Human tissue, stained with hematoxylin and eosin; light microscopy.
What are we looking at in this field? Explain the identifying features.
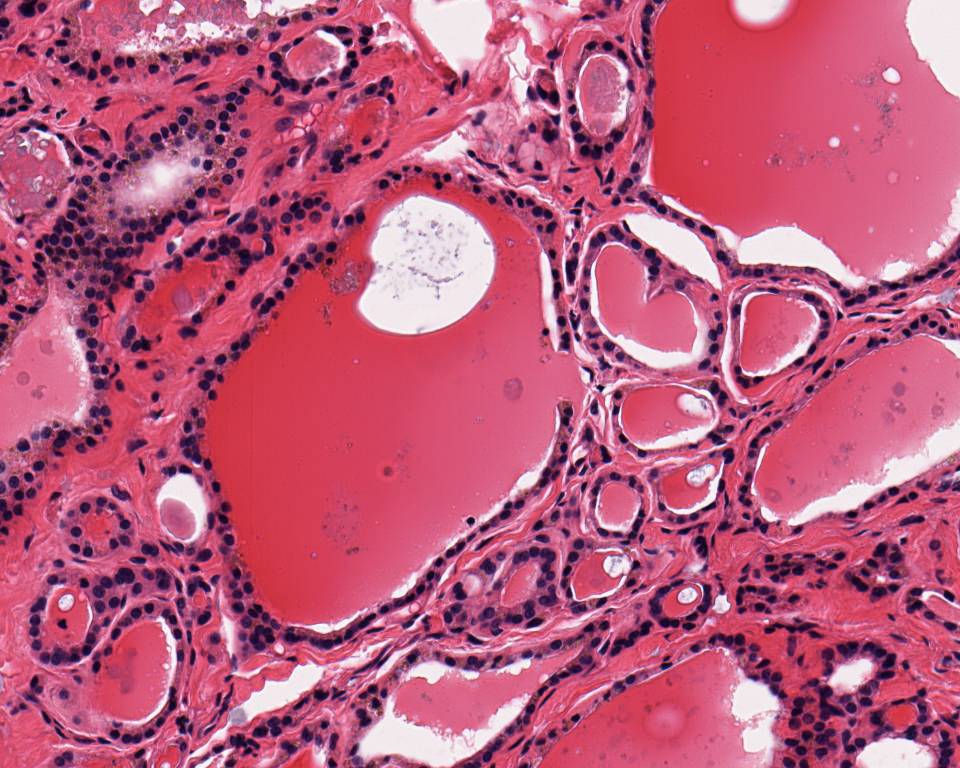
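The structure shown is the thyroid follicle, here in closed, rounded units of widely varying size set in stroma. The largest, central one is filled with homogeneous deep pink colloid; all are lined by a single layer of flattened to low cuboidal cells with small, round, dark, non-overlapping nuclei.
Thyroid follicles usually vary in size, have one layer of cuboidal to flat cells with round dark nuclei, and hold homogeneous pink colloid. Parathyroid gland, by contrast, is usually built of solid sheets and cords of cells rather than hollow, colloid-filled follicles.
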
